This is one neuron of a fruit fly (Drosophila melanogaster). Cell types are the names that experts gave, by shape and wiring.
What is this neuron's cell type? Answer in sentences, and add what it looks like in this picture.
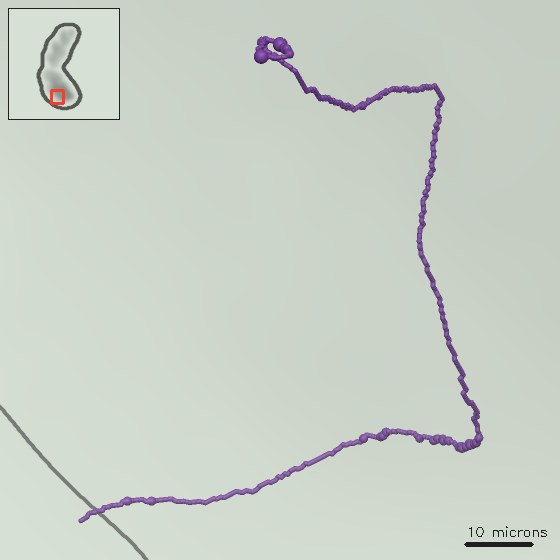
The cell type is ORN_DL3. This is a sensory neuron entering the brain. The drawing shows no cell body. By the scale bar it is about 75 microns tall in this view. There are a dozen or fewer branch ends.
